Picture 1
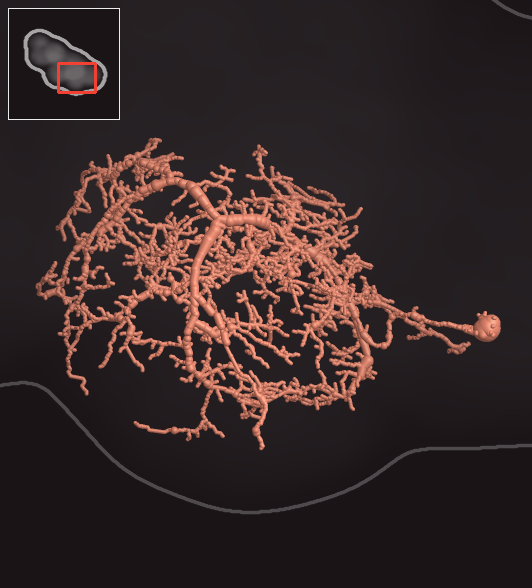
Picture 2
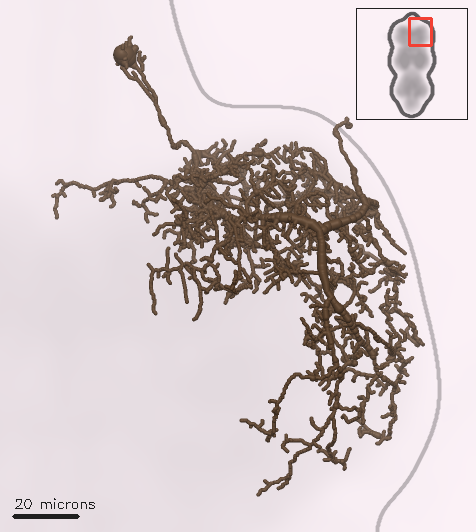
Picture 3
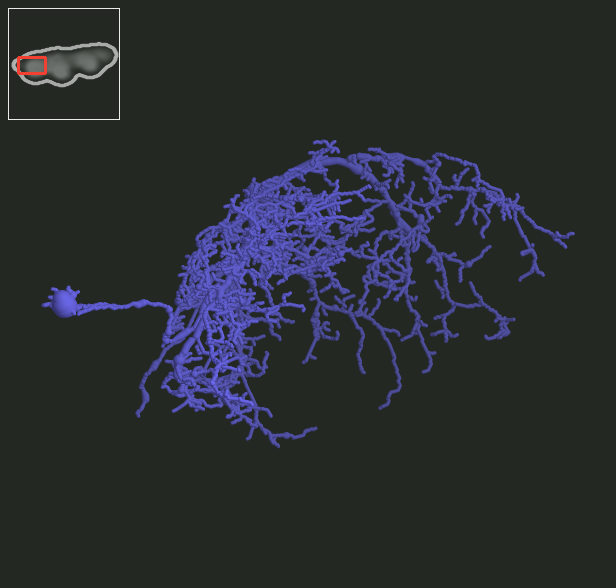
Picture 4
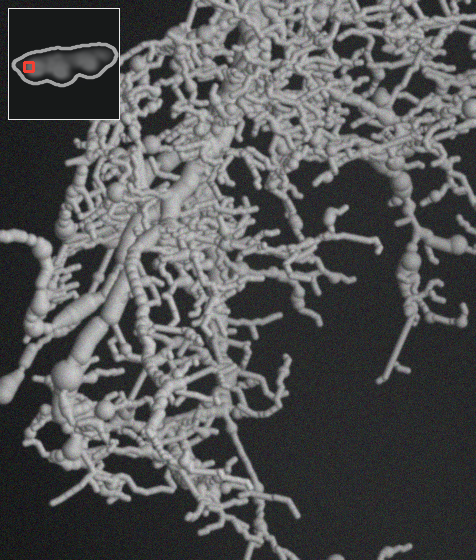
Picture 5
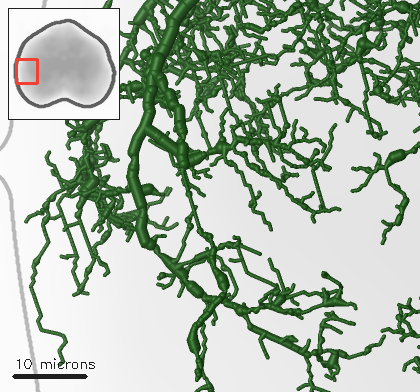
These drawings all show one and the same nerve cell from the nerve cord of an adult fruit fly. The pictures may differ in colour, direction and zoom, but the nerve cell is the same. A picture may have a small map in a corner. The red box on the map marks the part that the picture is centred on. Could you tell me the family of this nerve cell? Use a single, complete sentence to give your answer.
The nerve cell counts as part of family hemilineage 08A.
